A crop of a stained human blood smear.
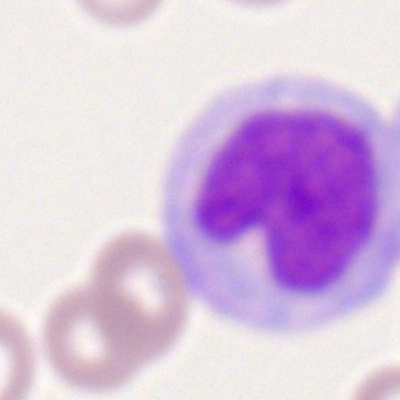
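Monocyte, the cell in the middle of this stained human blood smear. Its outline is round and smooth. The kidney-shaped nucleus has its notch on the lower-left side. The cytoplasm is a pale greyish-lilac blue, and no distinct granules can be seen in it.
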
